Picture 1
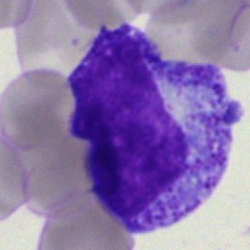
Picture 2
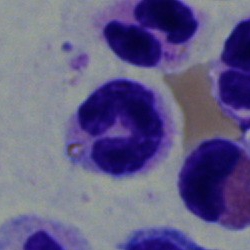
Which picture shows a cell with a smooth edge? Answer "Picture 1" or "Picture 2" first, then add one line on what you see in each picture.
Picture 2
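Picture 1: A small round bleb protrudes from the right edge of the cell.
Picture 2: The cell outline is round and smooth.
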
